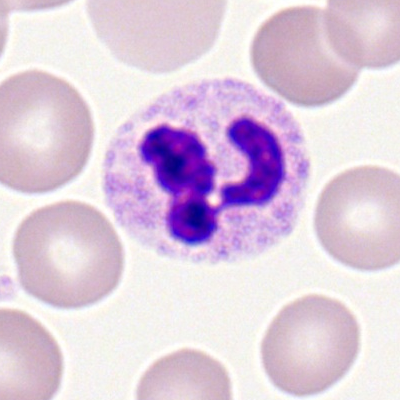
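Segmented neutrophil, the central cell in this stained human blood smear. Its outline looks round to me. The nucleus, as far as I can tell, is divided into three lobes, and the lobe on the right curves like a letter C. Around it, the cytoplasm is plentiful and pale pink.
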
